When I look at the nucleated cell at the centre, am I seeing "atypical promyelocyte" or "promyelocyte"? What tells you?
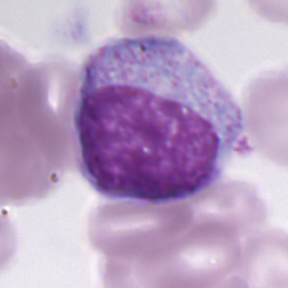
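That's a promyelocyte. The nucleus sits low in the cell, and most of the cytoplasm lies above it as a broad band over its upper side rather than a thin rim. That cytoplasm is pale blue-grey, with fine reddish-purple granules scattered through it.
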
